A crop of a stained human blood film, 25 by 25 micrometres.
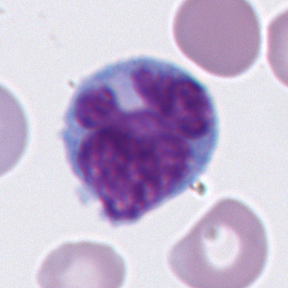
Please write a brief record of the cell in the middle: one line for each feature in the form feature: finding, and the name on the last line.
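Lobes: nucleus folded, with a deep notch opening toward the top
Notch: filled by a paler, almost clear patch of cytoplasm
Chromatin: purple, loosely clumped strands with lighter gaps, not solidly dense
Cytoplasm: pale greyish blue
Size: cell about 14 micrometres across
Nuclear share: about 70% of the cell's area
Cell: monocyte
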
